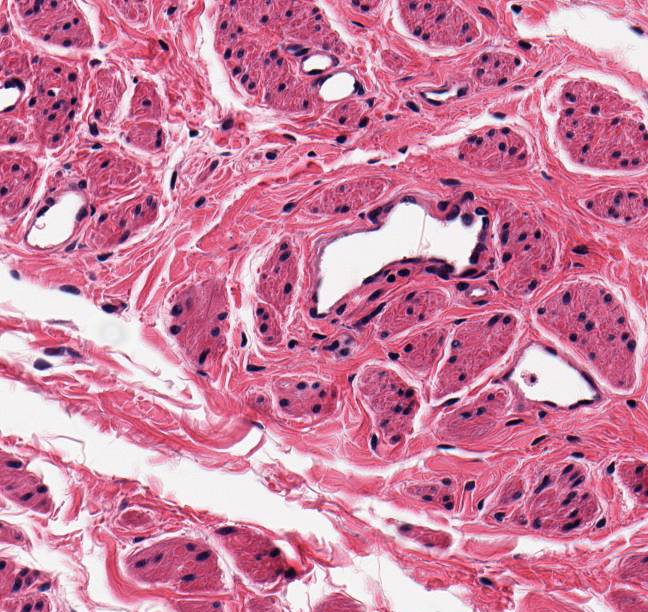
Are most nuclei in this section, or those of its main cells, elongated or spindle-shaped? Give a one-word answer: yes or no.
No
